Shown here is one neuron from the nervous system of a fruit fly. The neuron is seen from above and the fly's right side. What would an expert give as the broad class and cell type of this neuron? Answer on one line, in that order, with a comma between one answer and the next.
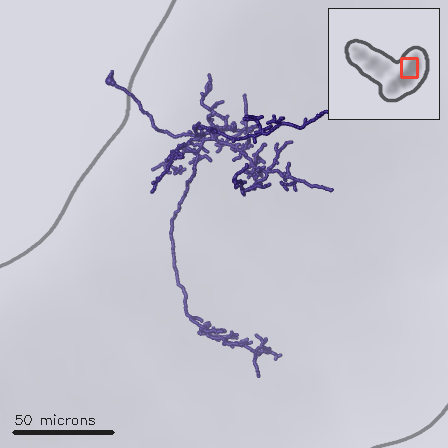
central-brain intrinsic neuron, PLP254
